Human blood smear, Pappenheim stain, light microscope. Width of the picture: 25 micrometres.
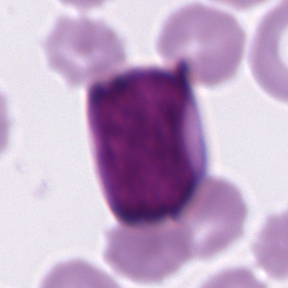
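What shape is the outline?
Roughly rectangular: fairly straight sides, blunt corners.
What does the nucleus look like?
One unlobed mass filling almost the whole cell; no distinct nucleolus shows in the dense chromatin.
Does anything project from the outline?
A small dark knob, at the top right corner.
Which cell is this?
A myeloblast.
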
